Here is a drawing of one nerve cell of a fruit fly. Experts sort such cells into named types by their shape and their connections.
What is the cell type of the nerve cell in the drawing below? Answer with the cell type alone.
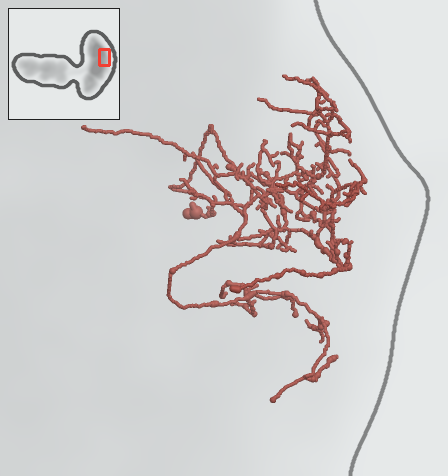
CB1062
